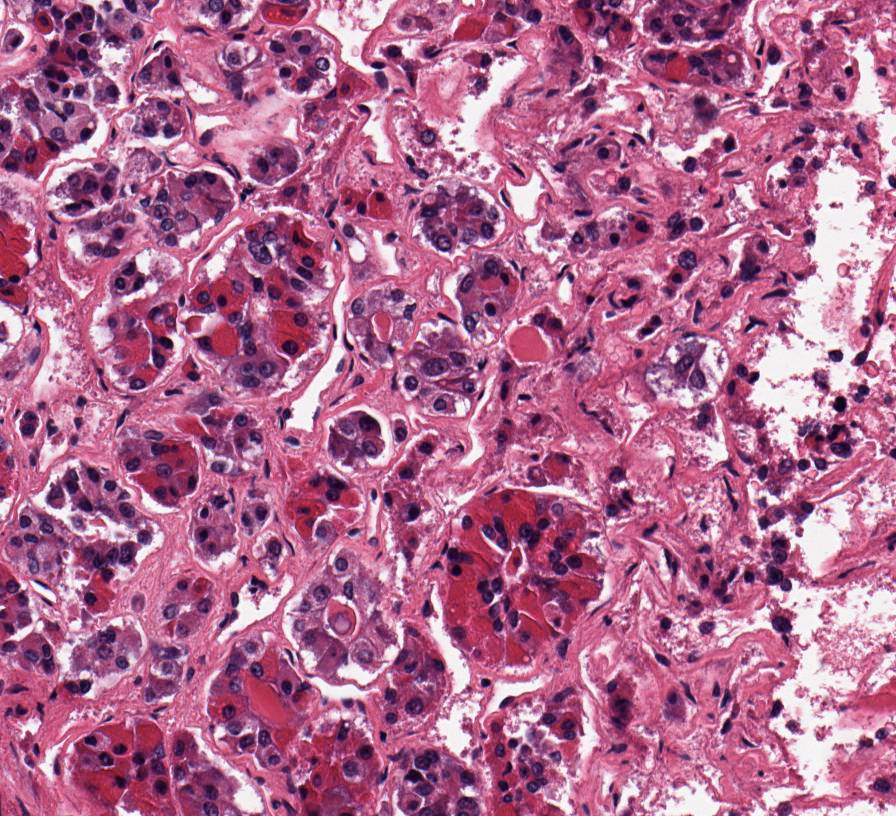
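Pituitary. Over the left two-thirds of the field, cells form rounded nests bounded by thin pink fibrous septa. Nuclei in the nests are round and dark, several showing a nucleolus. Toward the right edge the tissue becomes loose and disorganised, with scattered cells among irregular empty spaces. No fat cells are present.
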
